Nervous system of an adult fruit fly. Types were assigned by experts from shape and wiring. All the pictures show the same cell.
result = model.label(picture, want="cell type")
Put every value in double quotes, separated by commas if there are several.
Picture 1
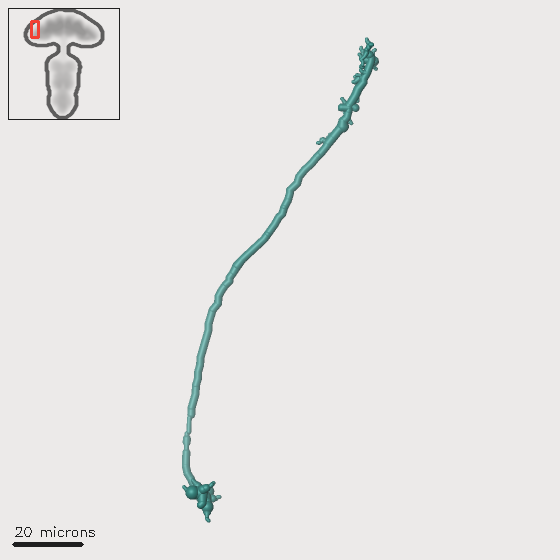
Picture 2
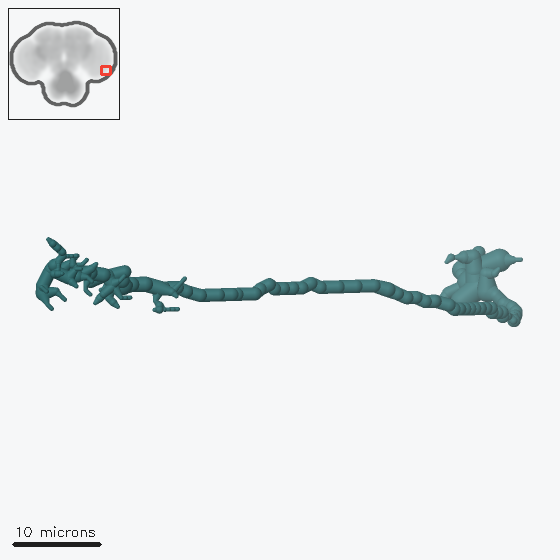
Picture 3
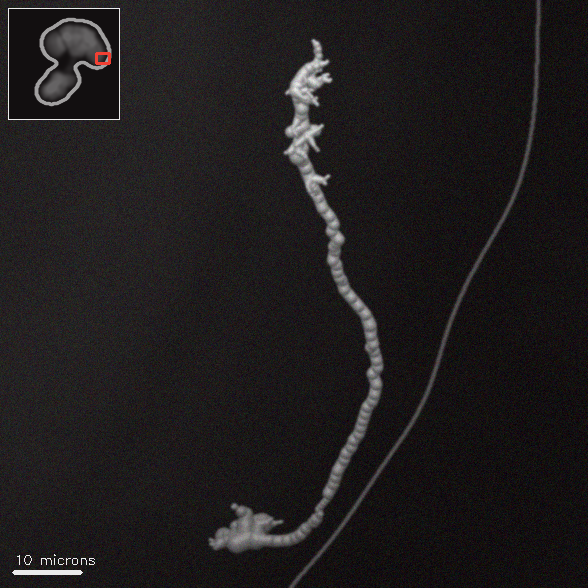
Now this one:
"L2"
